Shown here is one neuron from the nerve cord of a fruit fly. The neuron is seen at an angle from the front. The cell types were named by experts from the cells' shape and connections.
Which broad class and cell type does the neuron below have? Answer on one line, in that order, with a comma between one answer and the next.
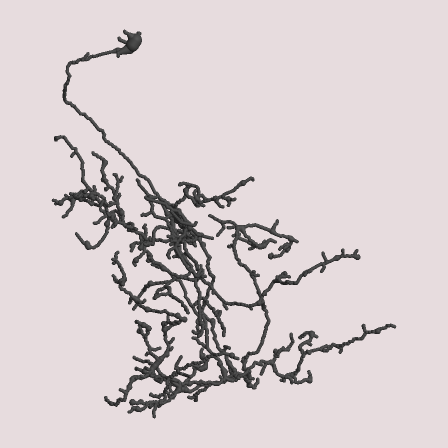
nerve-cord intrinsic neuron, INXXX340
